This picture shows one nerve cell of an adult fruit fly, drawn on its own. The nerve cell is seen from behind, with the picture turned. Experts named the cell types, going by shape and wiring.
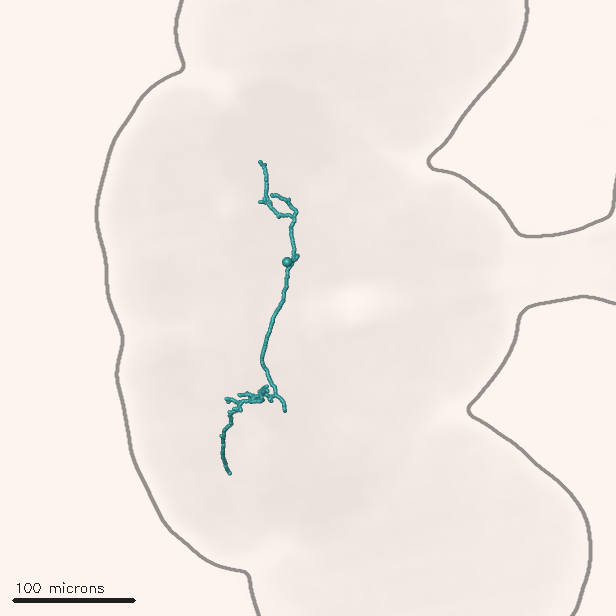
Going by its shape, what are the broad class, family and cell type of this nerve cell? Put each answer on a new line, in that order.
central-brain intrinsic neuron
hemilineage DM6_posterior
CL355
